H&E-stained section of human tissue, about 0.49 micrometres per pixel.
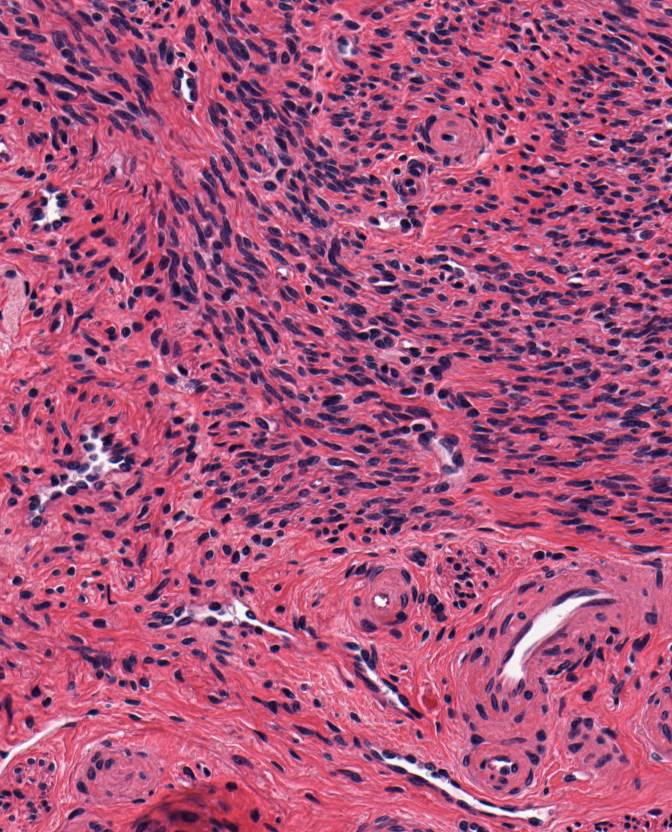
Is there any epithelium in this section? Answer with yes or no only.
No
